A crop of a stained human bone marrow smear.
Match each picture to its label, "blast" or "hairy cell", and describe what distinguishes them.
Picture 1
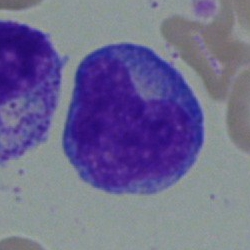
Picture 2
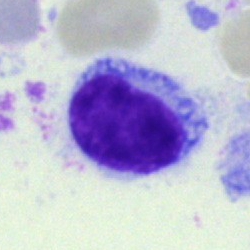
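The blast appears in the first picture and the hairy cell in the second. In the blast the nucleus fills most of the cell, leaving a narrow rim of blue cytoplasm, and a deep notch is cut into its upper edge.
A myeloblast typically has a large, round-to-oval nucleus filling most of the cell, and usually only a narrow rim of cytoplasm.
In the hairy cell the nucleus sits off-centre toward the lower left, and the blue cytoplasm forms a crescent mostly along its upper right side. A paler patch of cytoplasm sits within the blast's notch toward the upper right, and no vacuoles are seen. The hairy cell's chromatin is dark purple and dense, without a distinct nucleolus, and its cytoplasm shows no reddish granules.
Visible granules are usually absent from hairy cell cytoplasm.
In outline the blast is round to slightly oval with a smooth edge, the hairy cell roughly oval.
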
